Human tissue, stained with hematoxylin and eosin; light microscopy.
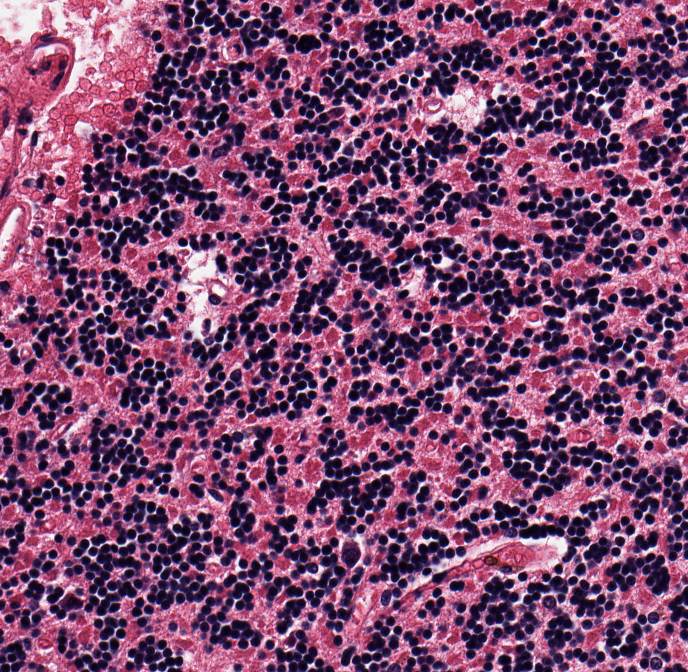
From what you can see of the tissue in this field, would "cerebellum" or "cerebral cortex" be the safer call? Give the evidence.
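It's cerebellum. Almost the whole field is packed with small, round, uniformly dark nuclei that have scarcely any cytoplasm.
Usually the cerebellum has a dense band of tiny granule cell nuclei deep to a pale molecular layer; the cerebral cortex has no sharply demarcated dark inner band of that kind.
Between the nuclei sit irregular pink, finely granular islands free of nuclei, and the upper left corner is pink and crowded with red blood cells.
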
